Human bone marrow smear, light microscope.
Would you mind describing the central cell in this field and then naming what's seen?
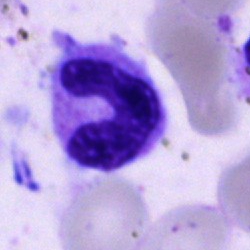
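First, the nucleus: a thick, unsegmented band curved into a C, its open side facing left. Second, nucleoli: none are visible. Third, the outline: roughly round to oval. Fourth, the edge: small rounded blebs project from the top of the cell. The cell is a band neutrophil.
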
